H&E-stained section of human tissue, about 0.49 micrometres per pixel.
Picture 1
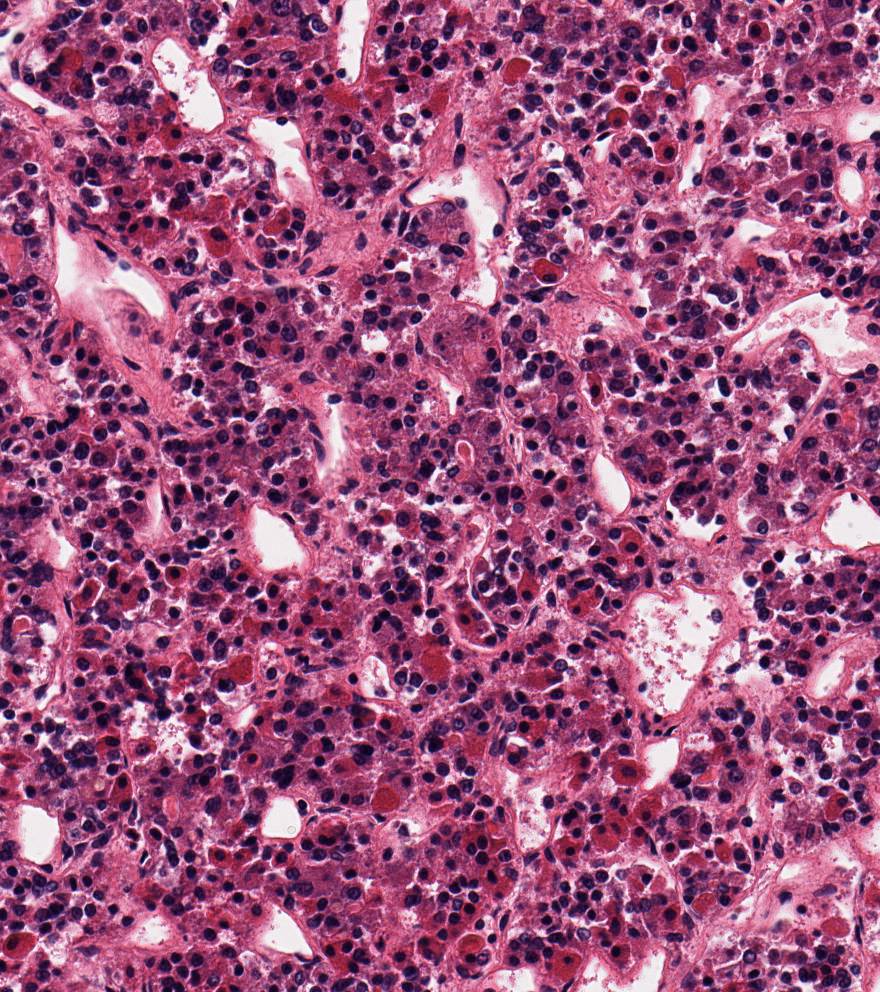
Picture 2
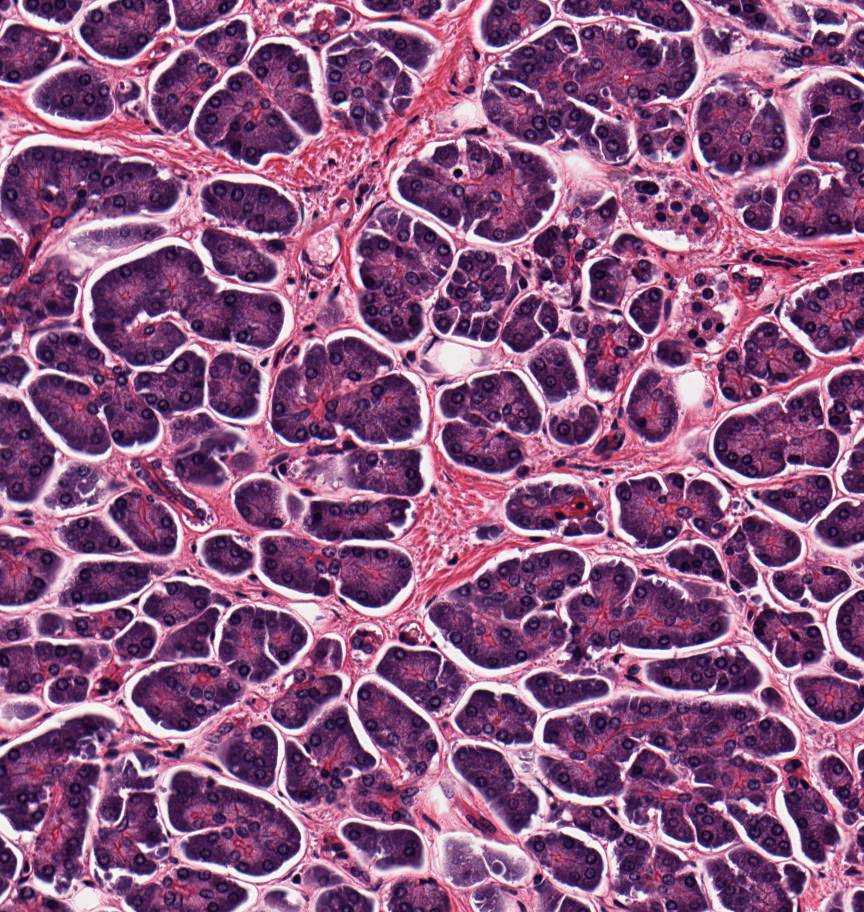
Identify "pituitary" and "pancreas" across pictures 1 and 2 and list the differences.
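The first picture is pituitary; the second is pancreas. In the first, small nests and cords of cells, divided by thin pink fibrous septa, fill the whole field, with thin-walled vascular spaces between them. Notice how bright red, densely eosinophilic cells mingle with paler purple ones rather than forming separate zones. In the second, packed rounded acini in small lobules fill the field. Their cells have deeply purple, basophilic, finely granular cytoplasm and a basal round nucleus.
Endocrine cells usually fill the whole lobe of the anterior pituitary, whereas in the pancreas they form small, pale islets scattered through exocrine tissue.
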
